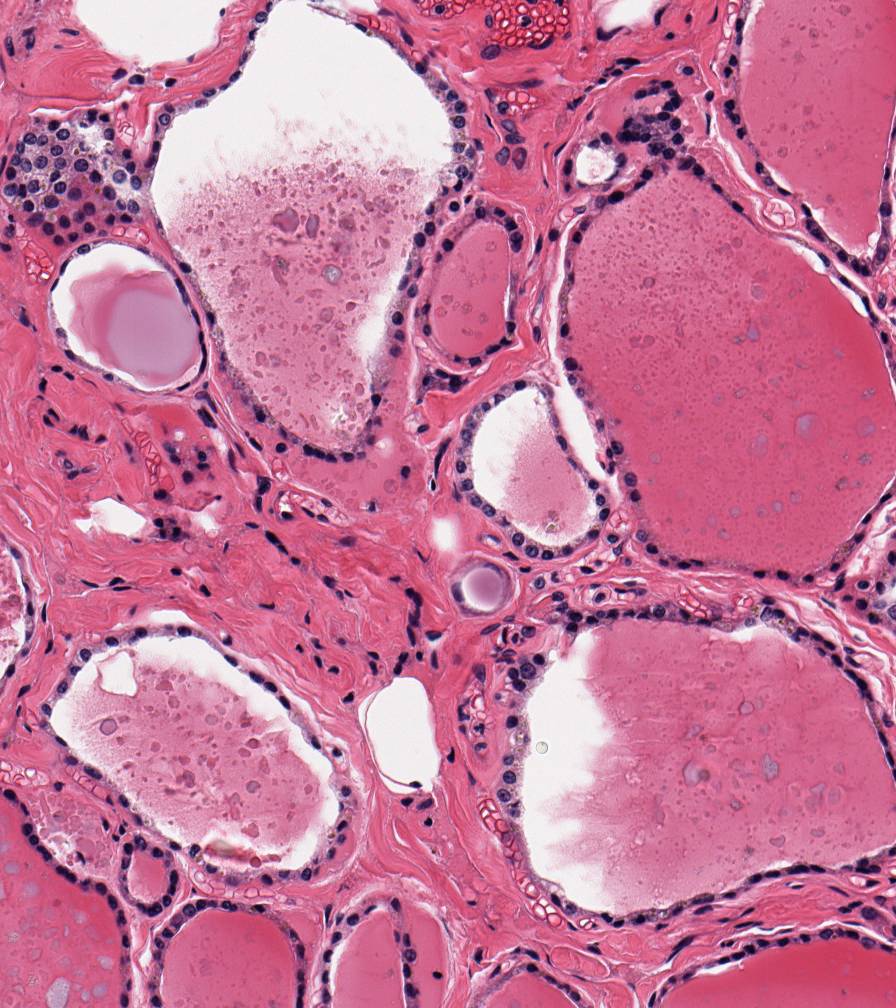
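Thyroid, stained with haematoxylin and eosin. First, each follicle is lined by a single layer of flattened to low cuboidal cells with small dark round nuclei. Second, no papillae project from the lining into the lumens. Third, small vessels packed with red blood cells lie in the stroma, clustered prominently at top centre. Last, a small cluster of cells with dark round nuclei sits in the stroma, upper left.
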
